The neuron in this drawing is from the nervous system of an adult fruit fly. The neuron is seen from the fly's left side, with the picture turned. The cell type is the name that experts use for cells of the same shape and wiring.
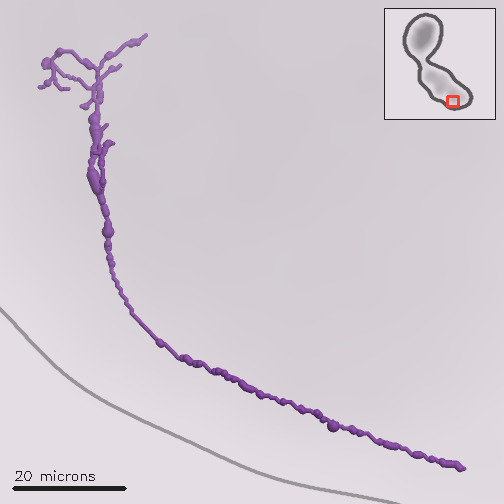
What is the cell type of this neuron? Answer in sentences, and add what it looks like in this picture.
It is of cell type SNta20. Its broad class is sensory neuron entering the nerve cord. No cell body is drawn. By the scale bar it is about 80 microns tall in this view. There are a dozen or fewer branch ends.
